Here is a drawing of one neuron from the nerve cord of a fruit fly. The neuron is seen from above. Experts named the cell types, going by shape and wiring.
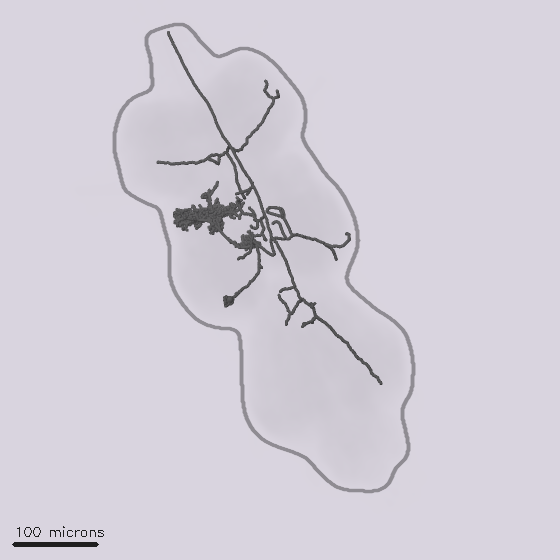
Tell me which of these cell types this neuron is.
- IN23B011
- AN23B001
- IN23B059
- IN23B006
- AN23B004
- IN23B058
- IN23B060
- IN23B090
AN23B001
